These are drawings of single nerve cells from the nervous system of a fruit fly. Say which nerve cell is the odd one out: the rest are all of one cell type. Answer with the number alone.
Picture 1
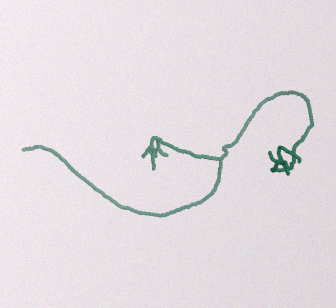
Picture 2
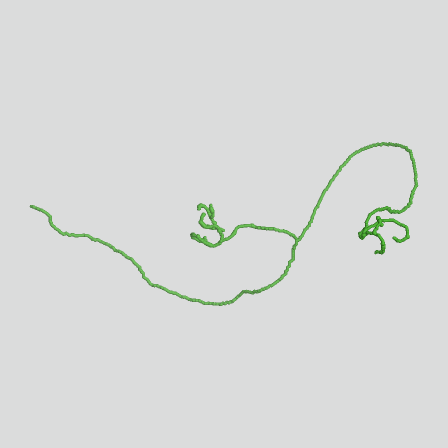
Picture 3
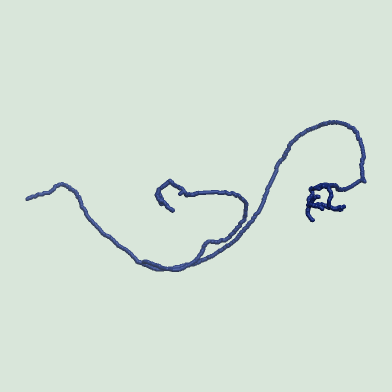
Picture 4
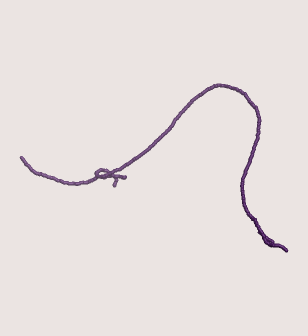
4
